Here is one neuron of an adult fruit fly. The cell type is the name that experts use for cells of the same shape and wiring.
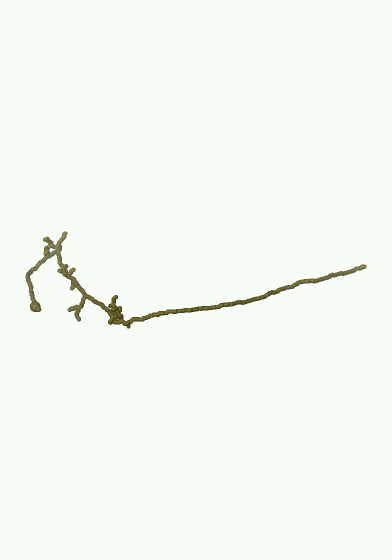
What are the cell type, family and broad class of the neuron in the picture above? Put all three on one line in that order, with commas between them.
C2, C, optic-lobe intrinsic neuron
